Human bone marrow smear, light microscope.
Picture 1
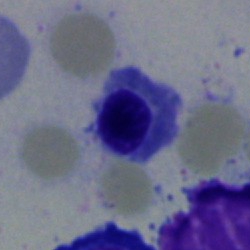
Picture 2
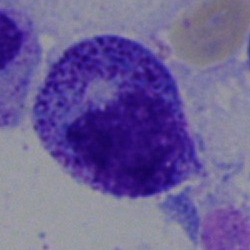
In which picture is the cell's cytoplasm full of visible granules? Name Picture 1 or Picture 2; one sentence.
It is the cell in Picture 2 whose cytoplasm holds many visible granules.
